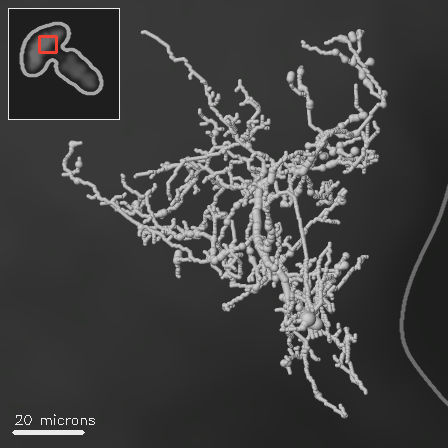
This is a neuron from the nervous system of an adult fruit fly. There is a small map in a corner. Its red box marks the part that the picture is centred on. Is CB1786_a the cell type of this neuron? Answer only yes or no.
no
